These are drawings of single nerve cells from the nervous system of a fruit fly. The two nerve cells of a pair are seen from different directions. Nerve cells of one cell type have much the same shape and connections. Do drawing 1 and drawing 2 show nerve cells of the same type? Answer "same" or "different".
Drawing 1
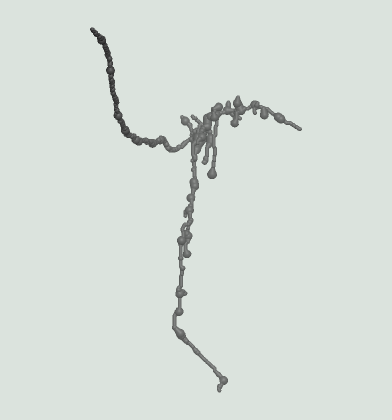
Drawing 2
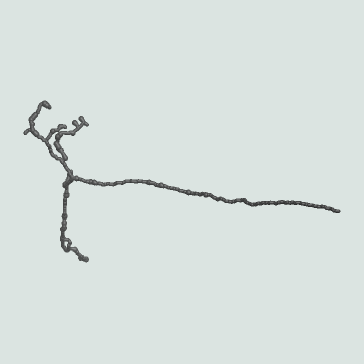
same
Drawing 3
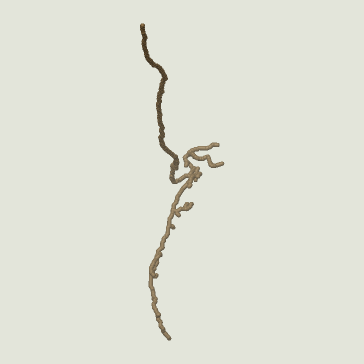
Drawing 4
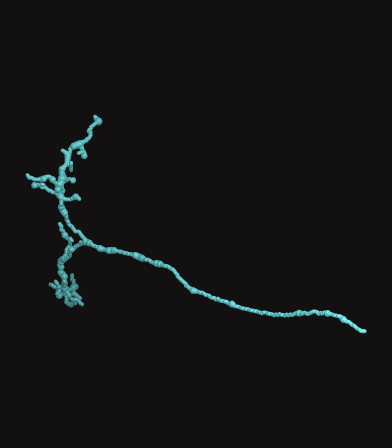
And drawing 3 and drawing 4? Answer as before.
same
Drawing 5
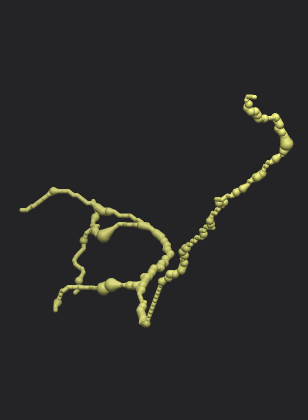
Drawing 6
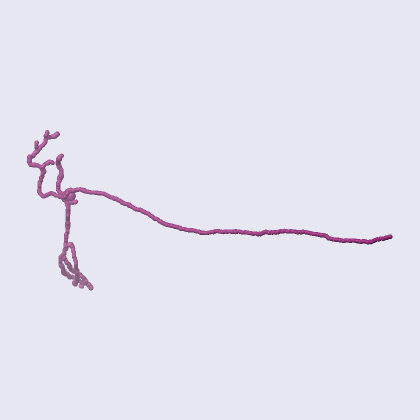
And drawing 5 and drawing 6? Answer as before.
different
